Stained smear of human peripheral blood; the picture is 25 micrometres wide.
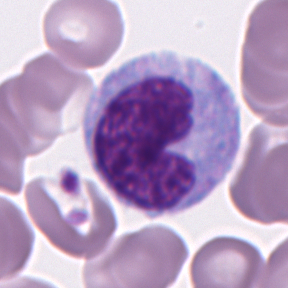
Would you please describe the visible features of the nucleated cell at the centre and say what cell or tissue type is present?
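Outline nearly round, smooth. Deep notch indents nucleus on right side. Nucleoli not seen. Fine, dust-like pinkish granules sprinkled through cytoplasm. Cell: monocyte.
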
